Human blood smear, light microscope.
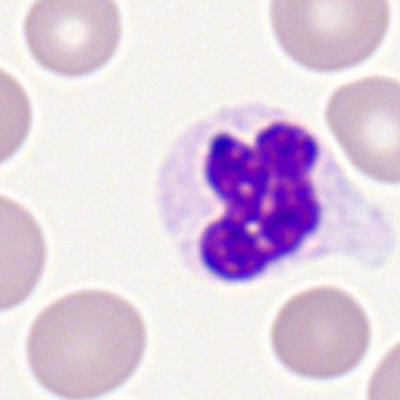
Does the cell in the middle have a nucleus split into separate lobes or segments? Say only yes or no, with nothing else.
Yes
